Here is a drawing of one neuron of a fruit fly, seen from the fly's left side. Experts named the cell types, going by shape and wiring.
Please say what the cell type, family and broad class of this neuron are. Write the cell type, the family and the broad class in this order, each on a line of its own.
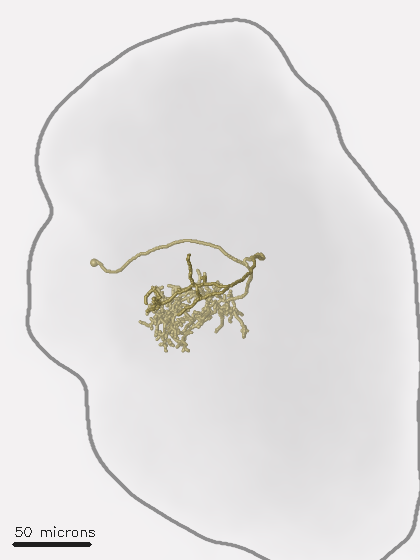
CB4163
hemilineage VLPa2
central-brain intrinsic neuron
